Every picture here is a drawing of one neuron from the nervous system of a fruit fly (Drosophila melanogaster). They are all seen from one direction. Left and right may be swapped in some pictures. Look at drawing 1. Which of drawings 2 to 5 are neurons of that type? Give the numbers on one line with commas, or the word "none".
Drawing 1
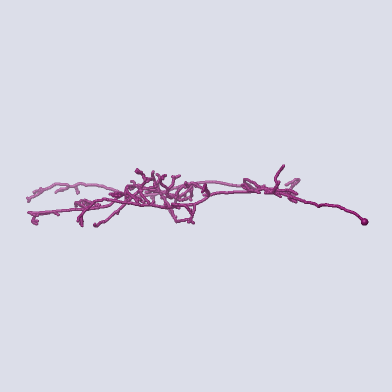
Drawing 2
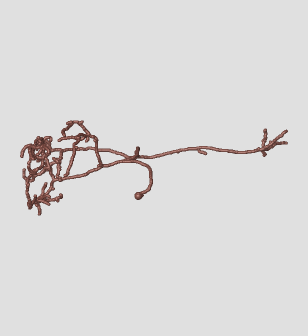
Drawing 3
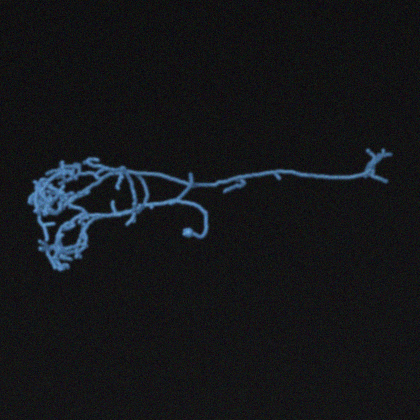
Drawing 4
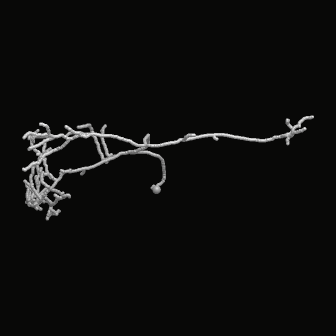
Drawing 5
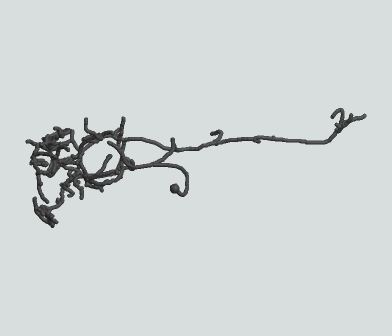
none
